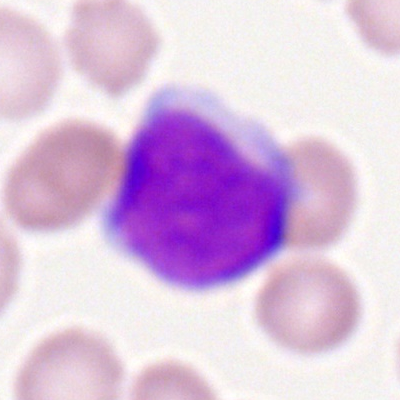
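Myeloblast shown in the middle of a stained human blood smear under the light microscope. The cell outline is irregular, with angular corners rather than a smooth round edge. The nucleus occupies nearly the entire cell. Cytoplasm is visible only as a narrow pale blue rim, widest along the top edge.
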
